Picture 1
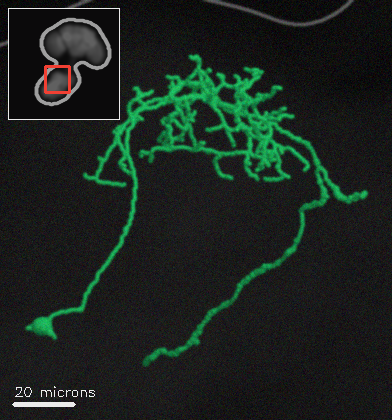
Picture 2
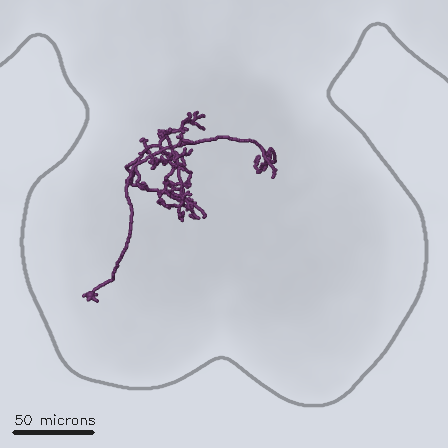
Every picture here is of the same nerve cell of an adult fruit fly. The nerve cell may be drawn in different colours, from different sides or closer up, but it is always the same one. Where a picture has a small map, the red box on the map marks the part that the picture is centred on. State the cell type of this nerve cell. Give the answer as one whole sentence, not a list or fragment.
The nerve cell here falls under cell type IN06A059.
